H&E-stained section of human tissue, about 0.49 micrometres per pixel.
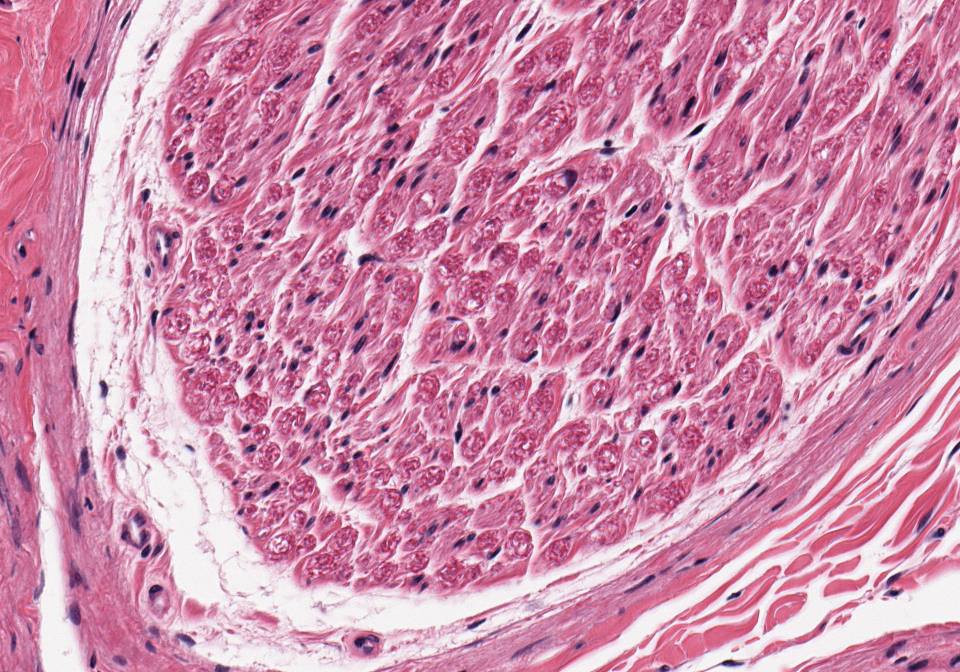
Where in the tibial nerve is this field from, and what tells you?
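Part shown: nerve fascicle. Basis: large rounded bundle in the centre and upper right, bounded by a thin sheath of several layers of flattened cells with elongated nuclei parallel to its edge.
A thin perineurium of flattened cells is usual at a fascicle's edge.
Interior: many small rounded profiles with stippled pink centres, grouped in small clusters split by thin pale clefts, with small dark elongated nuclei scattered between them.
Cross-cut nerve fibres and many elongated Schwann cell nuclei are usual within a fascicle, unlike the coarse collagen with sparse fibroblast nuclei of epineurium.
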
